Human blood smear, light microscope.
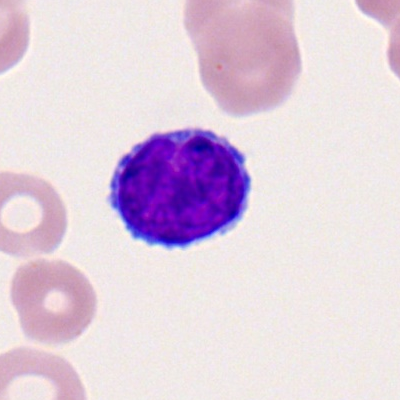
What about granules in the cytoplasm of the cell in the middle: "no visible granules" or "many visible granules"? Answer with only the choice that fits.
No visible granules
